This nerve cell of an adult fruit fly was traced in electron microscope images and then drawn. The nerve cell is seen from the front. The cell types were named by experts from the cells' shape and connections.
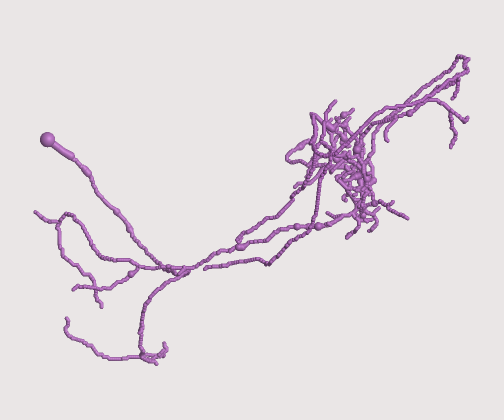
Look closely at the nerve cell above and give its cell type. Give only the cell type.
CB2398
